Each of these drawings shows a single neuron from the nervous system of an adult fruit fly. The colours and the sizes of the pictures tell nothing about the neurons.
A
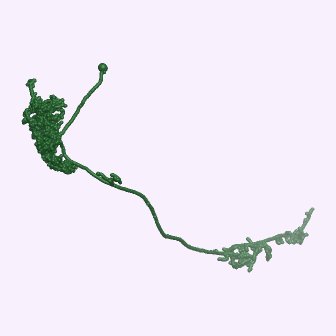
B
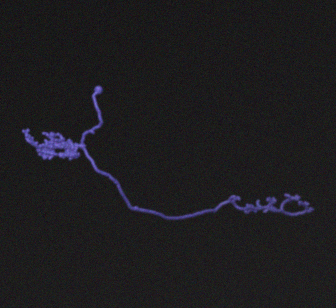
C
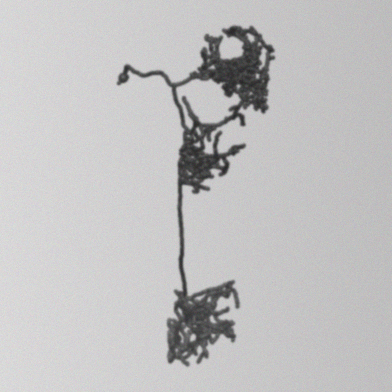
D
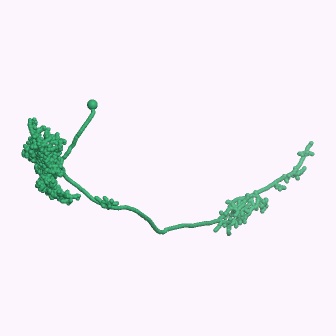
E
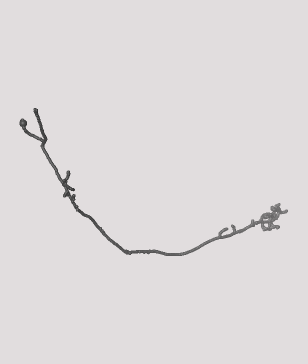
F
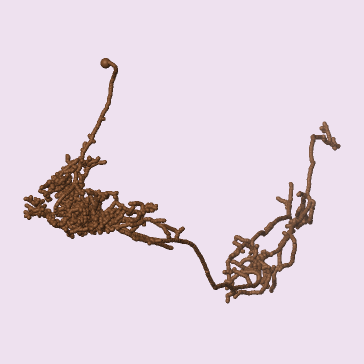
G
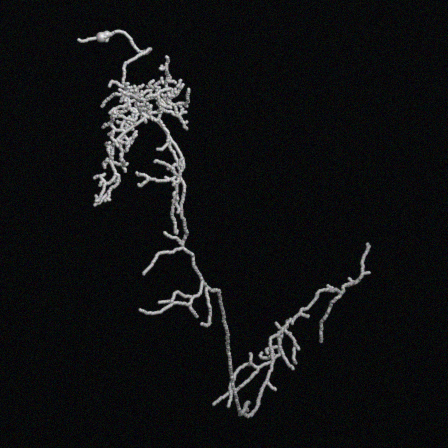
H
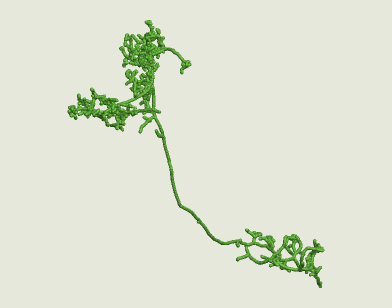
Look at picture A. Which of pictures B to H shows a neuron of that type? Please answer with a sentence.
Picture D shows a neuron of the same cell type.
